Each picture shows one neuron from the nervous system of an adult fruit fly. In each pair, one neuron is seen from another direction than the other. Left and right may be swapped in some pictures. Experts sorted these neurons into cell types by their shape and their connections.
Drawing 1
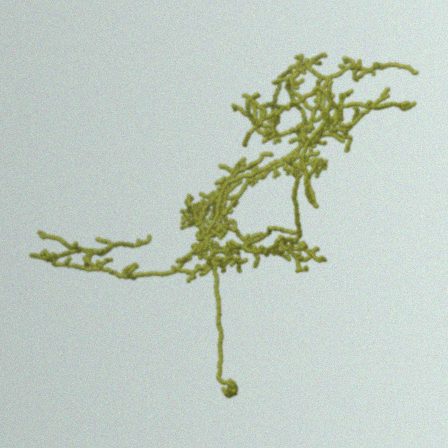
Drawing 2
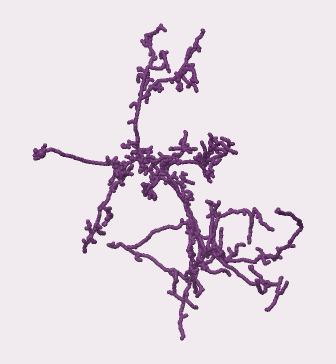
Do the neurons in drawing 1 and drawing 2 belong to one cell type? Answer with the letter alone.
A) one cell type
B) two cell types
A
